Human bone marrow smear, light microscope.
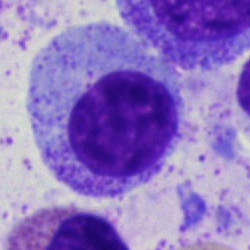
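Myelocyte, whose nucleus seems to sit off-centre toward the lower right. The chromatin looks dark purple and fairly dense. I notice the cytoplasm is abundant and pale blue-grey, with small purple granules scattered through it.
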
